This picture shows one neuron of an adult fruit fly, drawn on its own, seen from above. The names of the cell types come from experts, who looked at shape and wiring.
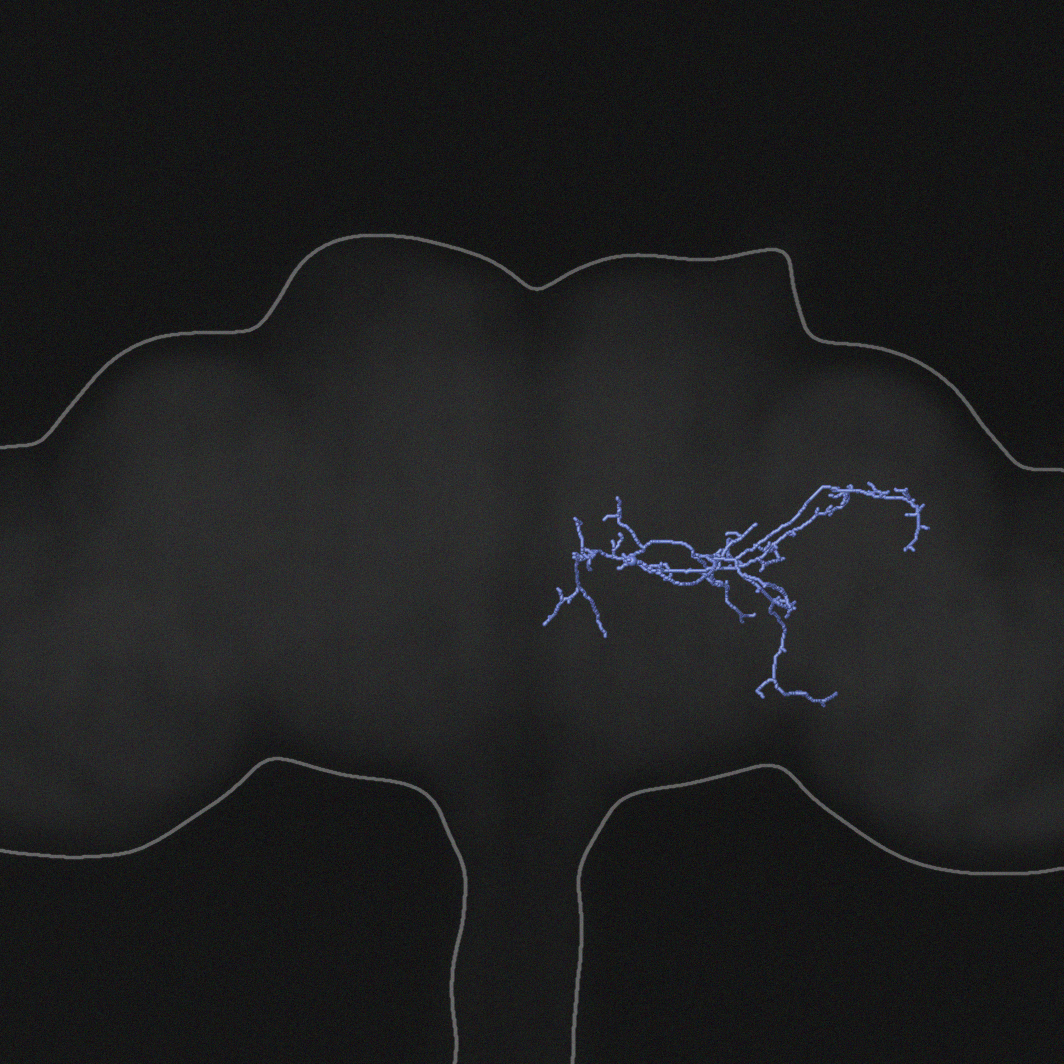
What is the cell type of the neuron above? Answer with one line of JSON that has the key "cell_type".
{"cell_type": "CB2671"}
